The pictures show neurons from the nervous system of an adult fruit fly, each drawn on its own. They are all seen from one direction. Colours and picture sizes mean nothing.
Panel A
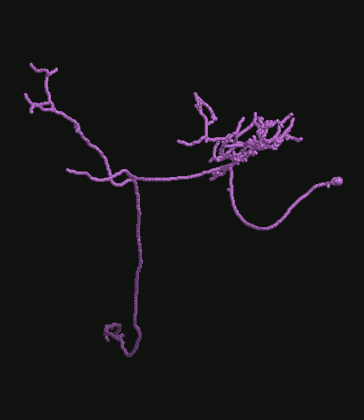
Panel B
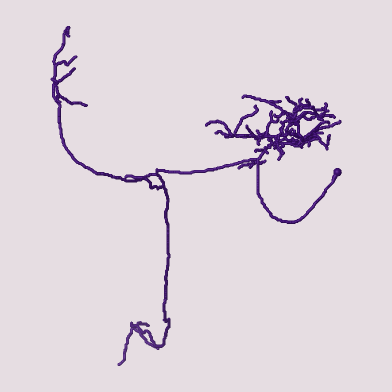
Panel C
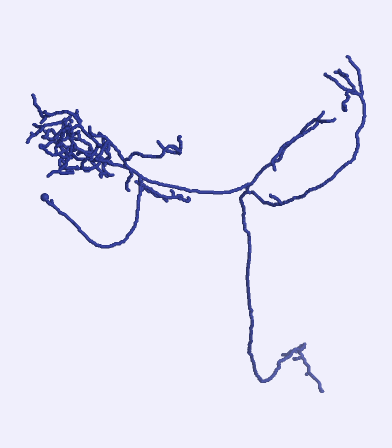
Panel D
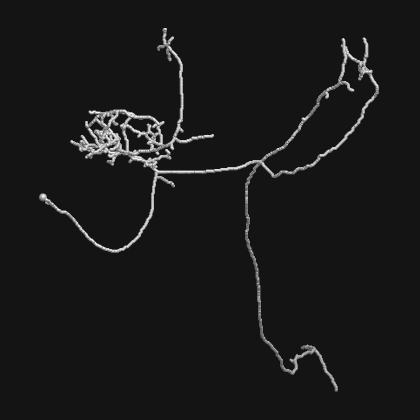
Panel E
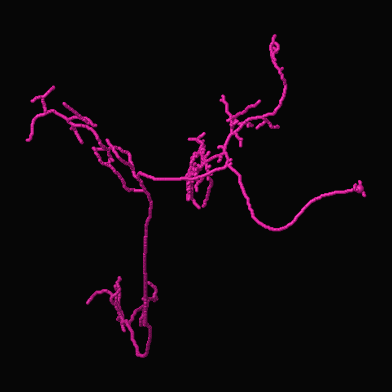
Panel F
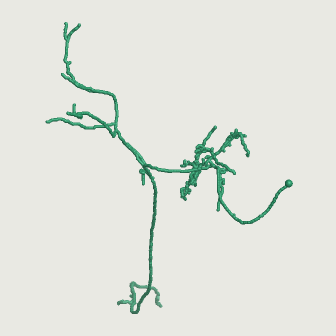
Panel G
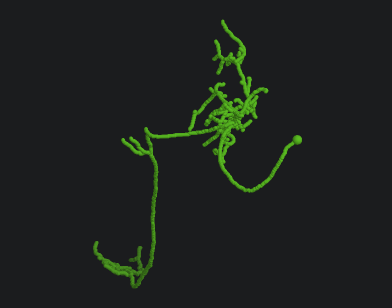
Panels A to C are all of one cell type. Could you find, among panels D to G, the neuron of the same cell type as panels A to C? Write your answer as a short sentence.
Panel D shows a neuron of the same cell type.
